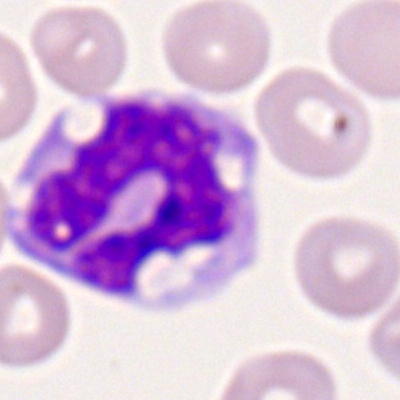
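Monocyte. The cell outline is angular and irregular rather than round. The nucleus occupies most of the cell, and a pale lavender, club-shaped area lies across its middle. No distinct granules are visible in the cytoplasm.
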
